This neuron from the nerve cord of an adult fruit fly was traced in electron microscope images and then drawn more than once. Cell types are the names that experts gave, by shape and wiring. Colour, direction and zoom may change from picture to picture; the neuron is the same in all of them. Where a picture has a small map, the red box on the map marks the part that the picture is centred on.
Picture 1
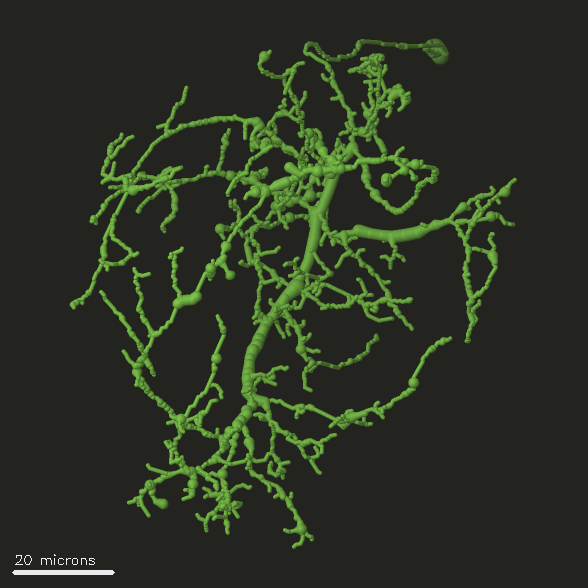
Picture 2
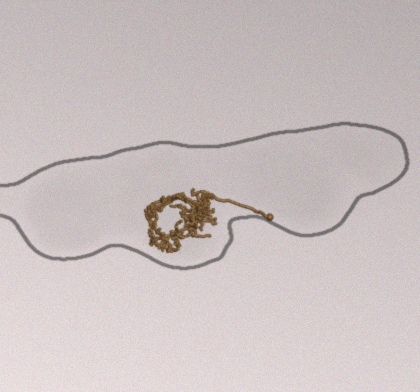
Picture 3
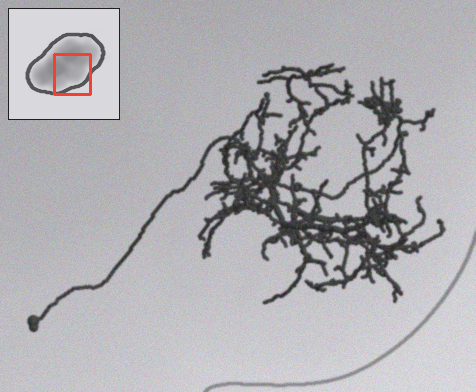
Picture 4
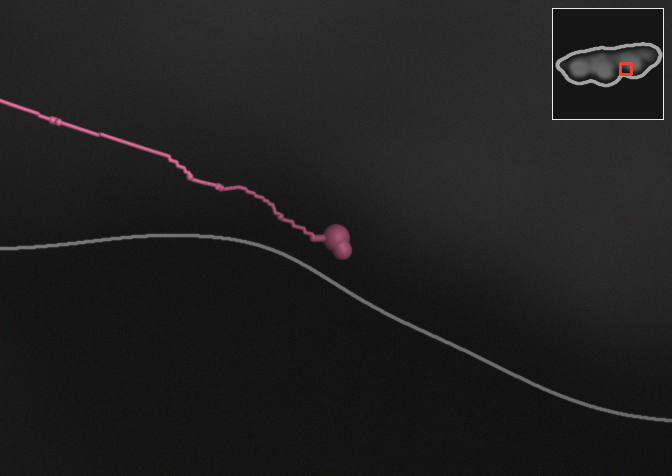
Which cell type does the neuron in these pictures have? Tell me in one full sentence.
This neuron is of the type IN03A047.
